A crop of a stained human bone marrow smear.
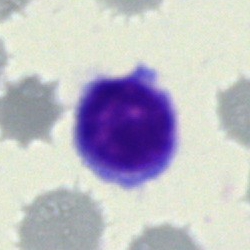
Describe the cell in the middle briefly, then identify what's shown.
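Looking at this one, the outline is round. The nucleus takes up nearly the whole cell, and its chromatin is dark purple and densely stained. Up at the top edge, a small blunt bleb of blue cytoplasm projects outward. So this is a lymphocyte.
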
